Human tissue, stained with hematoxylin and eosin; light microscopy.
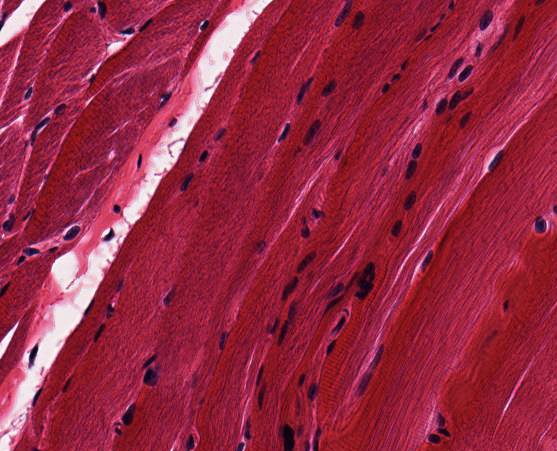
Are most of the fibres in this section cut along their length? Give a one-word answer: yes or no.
Yes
